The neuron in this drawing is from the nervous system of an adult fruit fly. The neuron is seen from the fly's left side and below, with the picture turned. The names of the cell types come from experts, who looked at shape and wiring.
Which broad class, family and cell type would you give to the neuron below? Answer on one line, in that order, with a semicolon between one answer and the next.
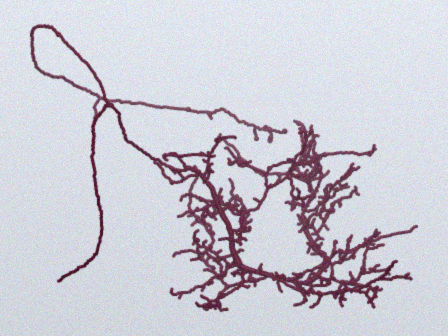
nerve-cord intrinsic neuron; hemilineage 19B; IN19B043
